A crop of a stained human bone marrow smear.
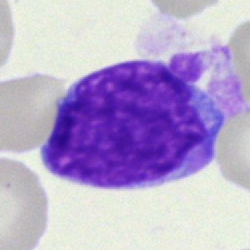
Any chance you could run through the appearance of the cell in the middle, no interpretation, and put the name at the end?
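Oval in outline, the cell is wider than it is tall. Its chromatin is dark purple and clumped, with small paler patches lying between the clumps. No distinct nucleolus is visible in the nucleus, and the cytoplasm shows no granules. This cell is a blast.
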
